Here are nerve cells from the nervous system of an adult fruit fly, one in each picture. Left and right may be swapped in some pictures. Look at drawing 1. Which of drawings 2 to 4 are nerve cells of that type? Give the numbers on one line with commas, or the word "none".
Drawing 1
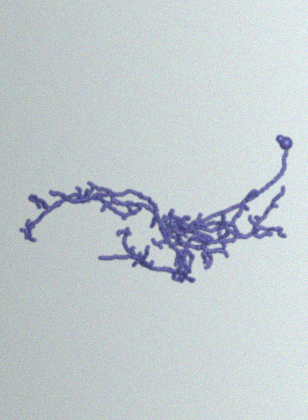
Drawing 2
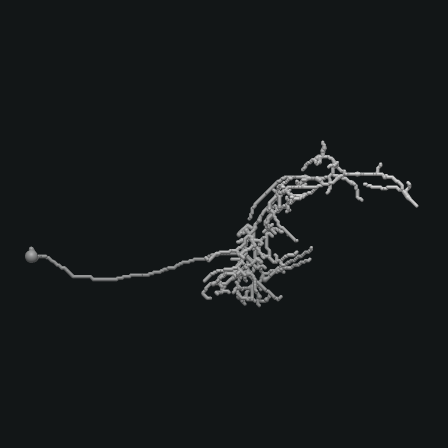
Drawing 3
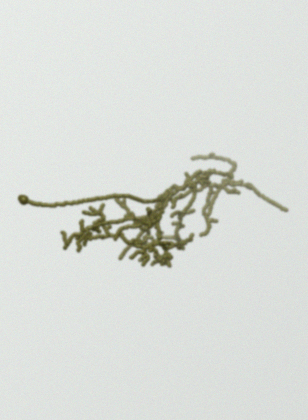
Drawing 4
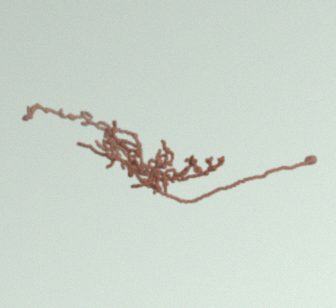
3, 4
